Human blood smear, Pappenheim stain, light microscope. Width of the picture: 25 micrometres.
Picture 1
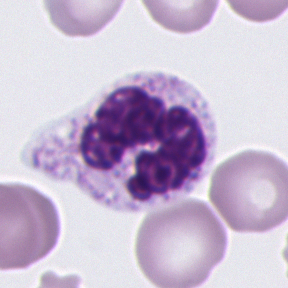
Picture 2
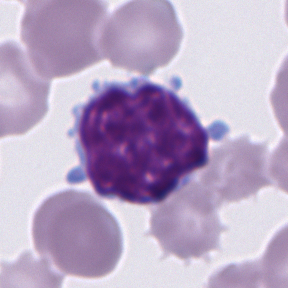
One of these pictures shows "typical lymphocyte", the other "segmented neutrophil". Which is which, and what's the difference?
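Segmented neutrophil in picture 1, typical lymphocyte in picture 2. Picture 1 nucleus: several lobes in a bent chain; chromatin dense, clumped, dark purple; no nucleoli seen.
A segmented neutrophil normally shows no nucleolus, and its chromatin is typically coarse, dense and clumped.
Picture 2 nucleus: one roughly round mass, about 11 micrometres across, slightly uneven at the edges, without lobes, filling nearly the whole cell.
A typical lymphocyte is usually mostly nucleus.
Its chromatin is dark purple and coarsely clumped, with small paler spots between the clumps.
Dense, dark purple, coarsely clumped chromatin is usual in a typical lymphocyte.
Cytoplasm differs: fine violet granules scattered throughout in picture 1; in picture 2 only a scant pale blue sliver at the edge.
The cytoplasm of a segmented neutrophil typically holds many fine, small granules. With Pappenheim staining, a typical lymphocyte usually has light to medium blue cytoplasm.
Outline differs too: picture 1 roughly round but drawn out into a tapering extension on the left; picture 2 with small pale blue blebs bulging at several points around the edge. No clear vacuoles in picture 2. Red cells surround the picture 1 cell without overlapping it.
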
